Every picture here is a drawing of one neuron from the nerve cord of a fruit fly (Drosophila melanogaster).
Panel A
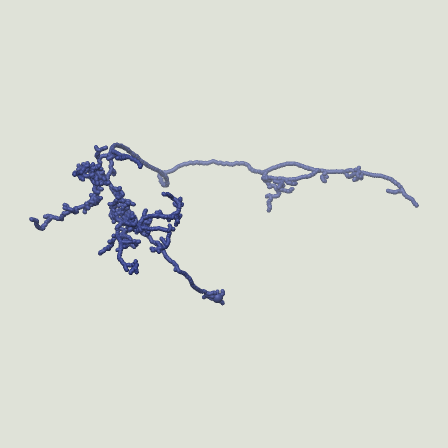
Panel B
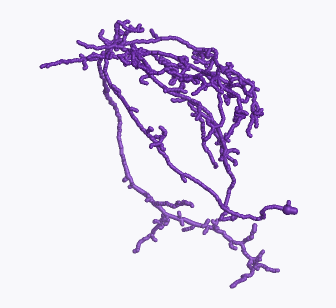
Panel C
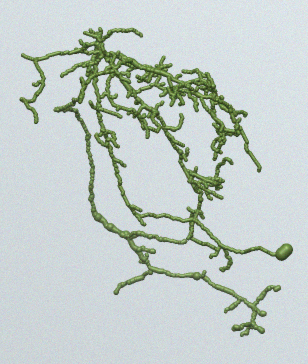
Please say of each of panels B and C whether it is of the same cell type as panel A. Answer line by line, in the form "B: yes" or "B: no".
B: no
C: no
